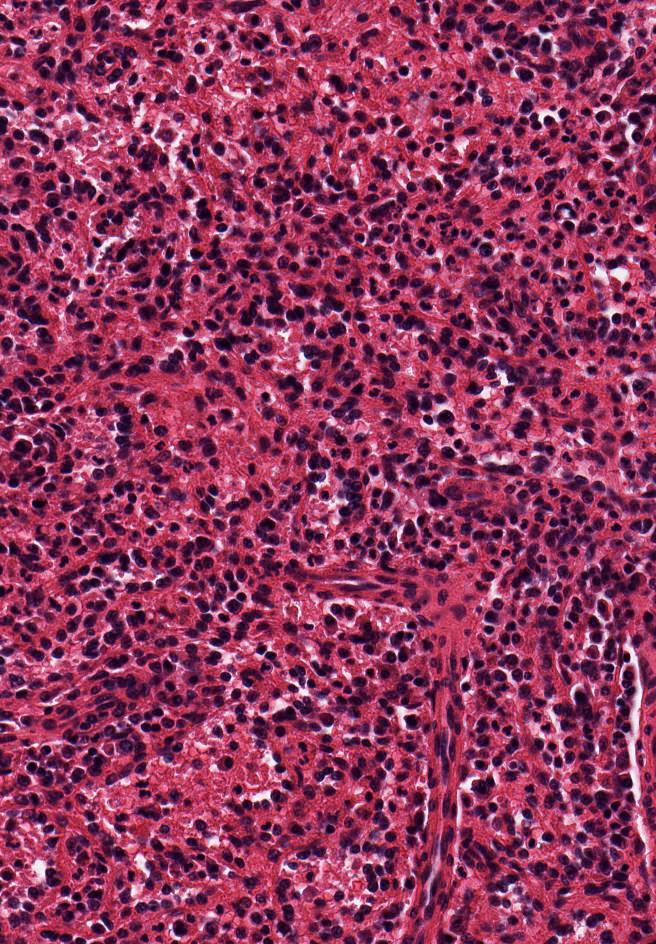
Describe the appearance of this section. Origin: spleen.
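Take in the whole field first: densely packed cells spread as one diffuse sheet, and you won't find glands or tubules anywhere. Look closer and most of them have small, round, darkly stained nuclei. Between them, all across the field, runs a fine pink fibrillary background. Notice too that no fat cells are present anywhere.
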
